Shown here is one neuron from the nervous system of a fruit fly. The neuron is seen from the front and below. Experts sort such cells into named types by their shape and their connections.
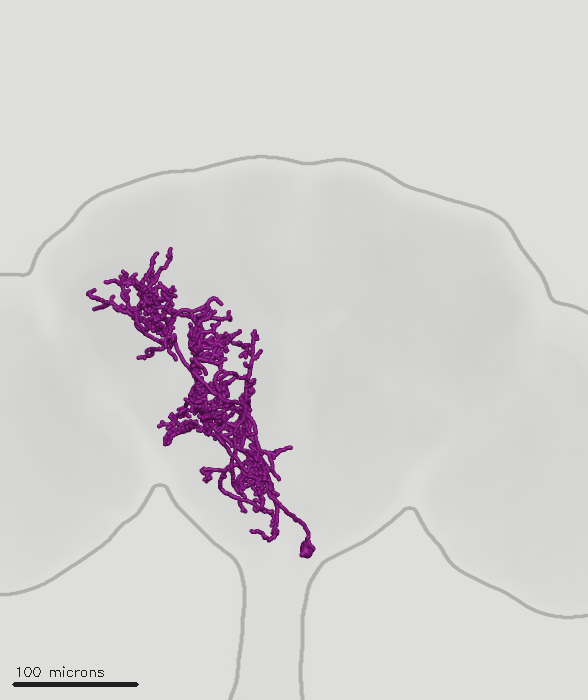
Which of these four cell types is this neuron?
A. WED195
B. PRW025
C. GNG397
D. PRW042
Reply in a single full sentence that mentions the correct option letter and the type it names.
The type of the neuron is cell type WED195, option A.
